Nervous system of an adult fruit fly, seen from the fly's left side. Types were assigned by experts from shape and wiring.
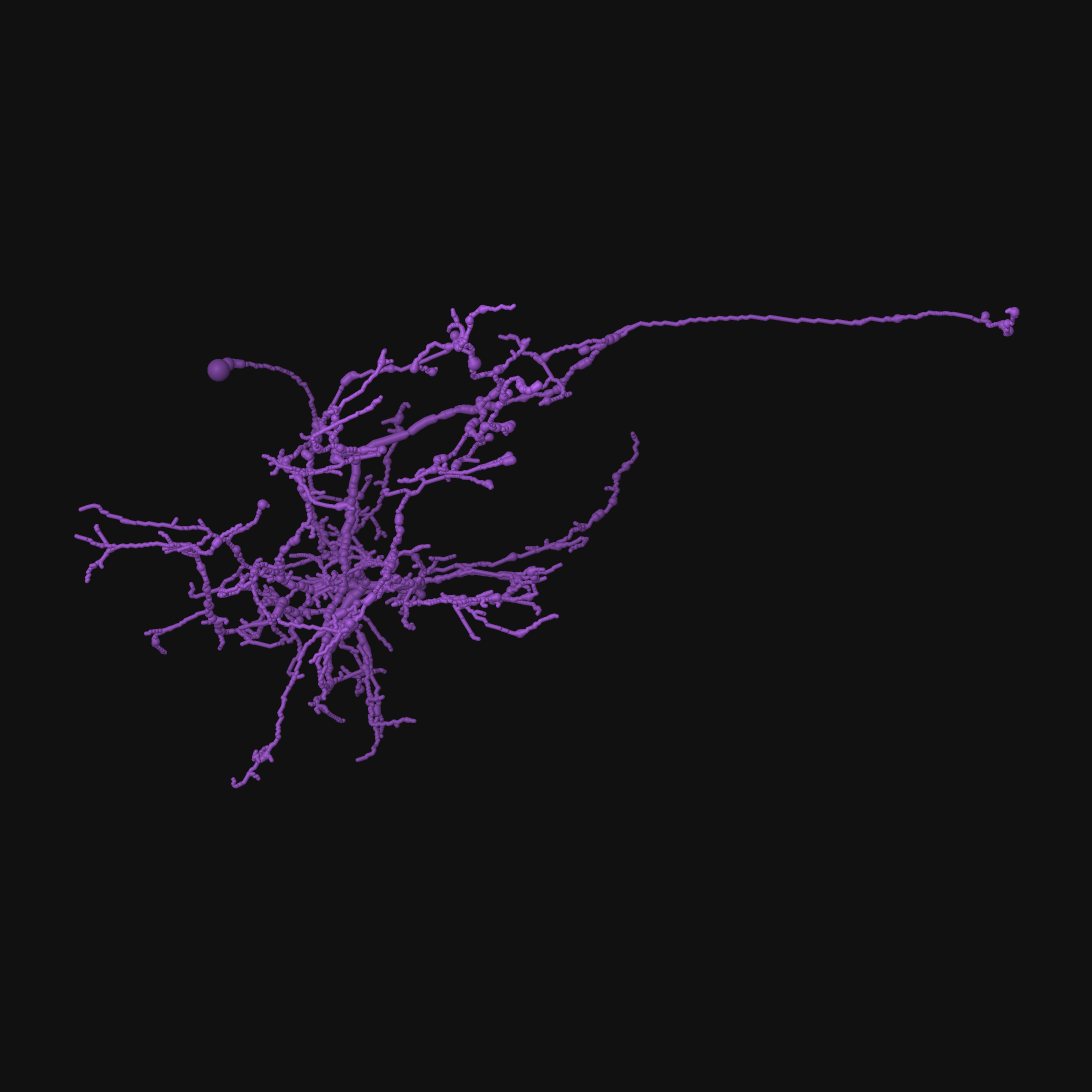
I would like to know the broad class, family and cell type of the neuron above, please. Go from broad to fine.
nerve-cord intrinsic neuron; hemilineage 17A; IN17A030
